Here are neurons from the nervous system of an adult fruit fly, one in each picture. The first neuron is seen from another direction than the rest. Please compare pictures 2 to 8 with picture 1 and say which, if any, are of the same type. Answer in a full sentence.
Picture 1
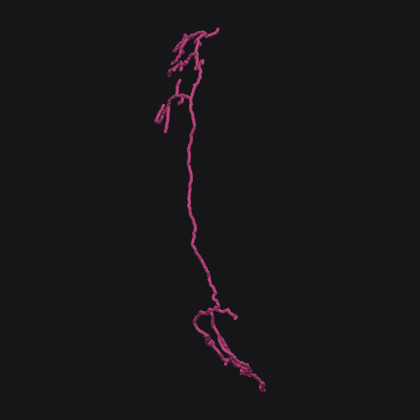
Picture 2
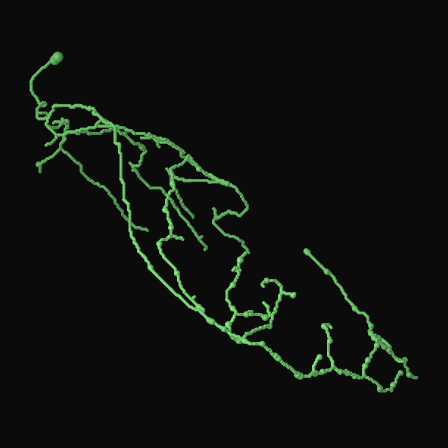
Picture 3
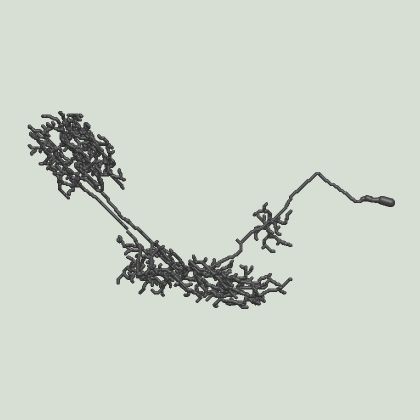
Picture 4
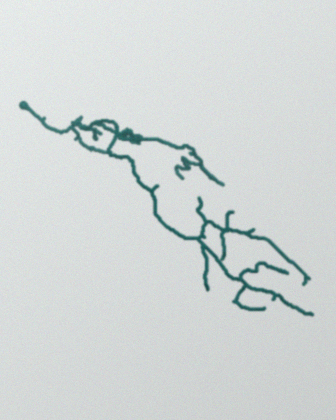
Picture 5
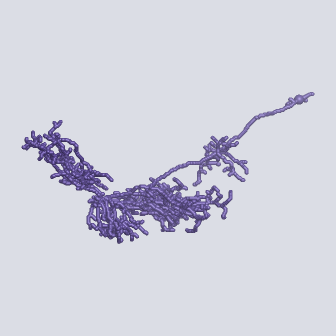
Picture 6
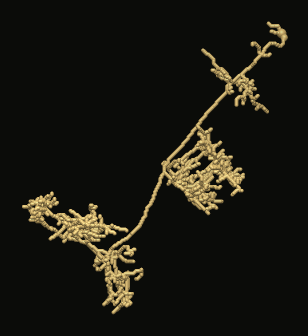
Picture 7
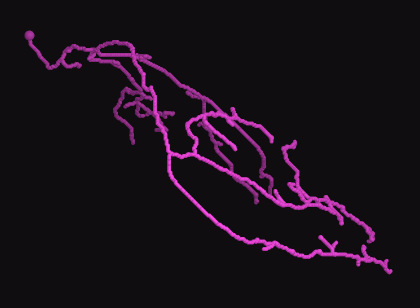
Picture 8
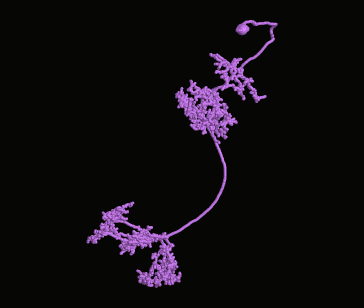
Picture 2, picture 4 and picture 7 are of the same cell type.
